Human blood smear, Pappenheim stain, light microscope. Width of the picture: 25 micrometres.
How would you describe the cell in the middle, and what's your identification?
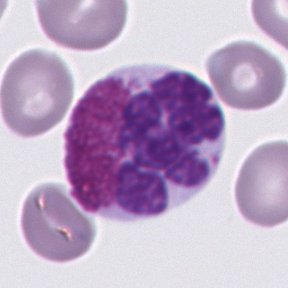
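Notice how coarse granules crowd the left part of this cell. Those granules stain reddish-purple. The lobed nucleus sits mainly in the right half. Along the cell edge, a pale lilac rim of cytoplasm shows. It is an eosinophil.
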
